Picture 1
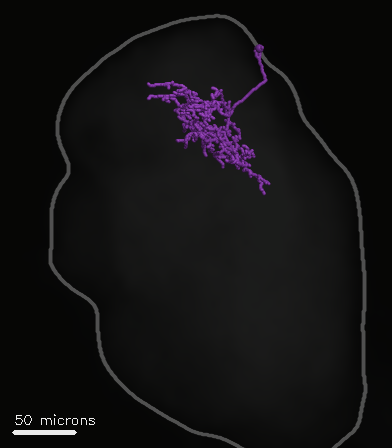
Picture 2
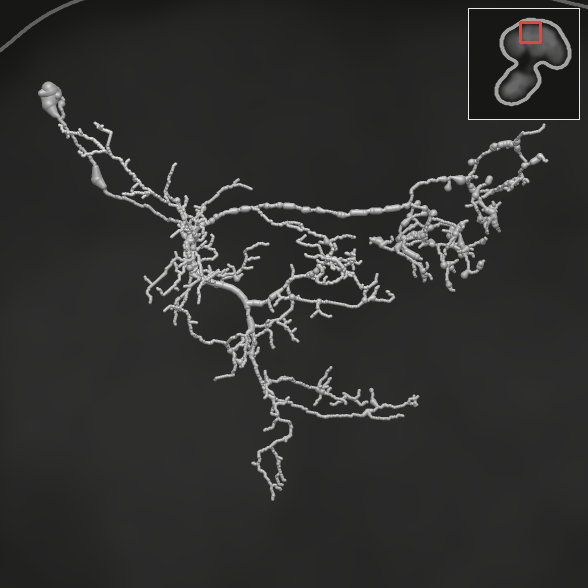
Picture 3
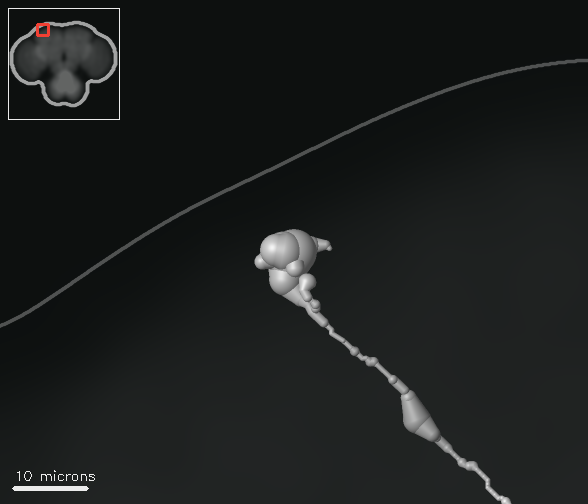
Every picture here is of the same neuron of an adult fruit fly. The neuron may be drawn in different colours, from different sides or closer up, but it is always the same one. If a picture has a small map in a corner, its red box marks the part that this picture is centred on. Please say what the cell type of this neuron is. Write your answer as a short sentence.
The cell type is CL368.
